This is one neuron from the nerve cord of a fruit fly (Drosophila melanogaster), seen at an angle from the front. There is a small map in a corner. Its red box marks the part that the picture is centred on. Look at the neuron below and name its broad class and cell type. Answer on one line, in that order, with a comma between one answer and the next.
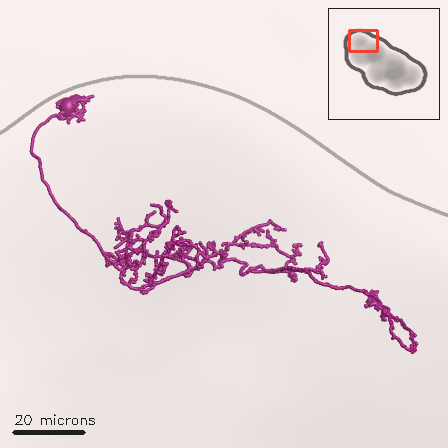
nerve-cord intrinsic neuron, INXXX396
